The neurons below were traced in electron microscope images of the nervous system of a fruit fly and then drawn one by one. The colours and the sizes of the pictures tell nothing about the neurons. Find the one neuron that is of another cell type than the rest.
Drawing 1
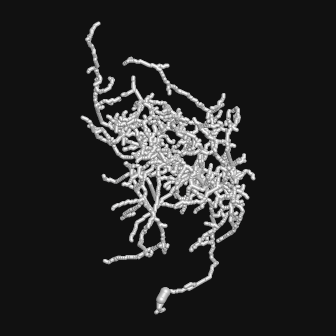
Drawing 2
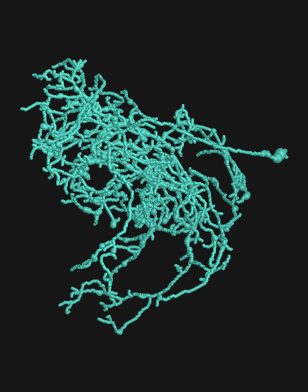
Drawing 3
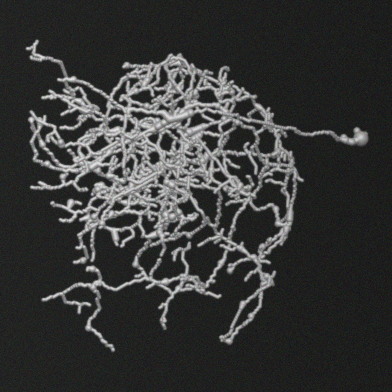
Drawing 1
